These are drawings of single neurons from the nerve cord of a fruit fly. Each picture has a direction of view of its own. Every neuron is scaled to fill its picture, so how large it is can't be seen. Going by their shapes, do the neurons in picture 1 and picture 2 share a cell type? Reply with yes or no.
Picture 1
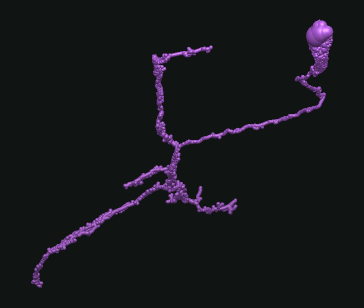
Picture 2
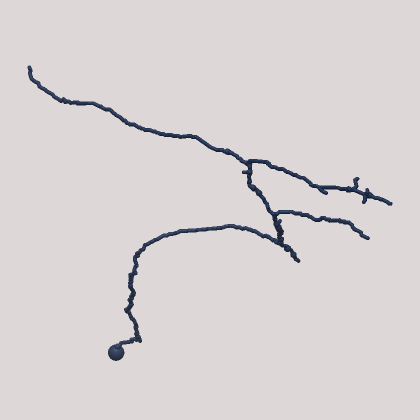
no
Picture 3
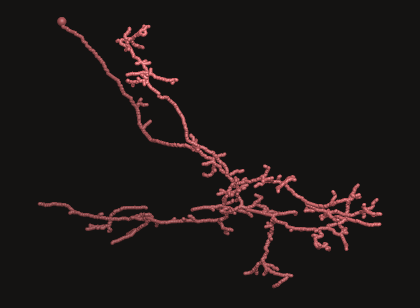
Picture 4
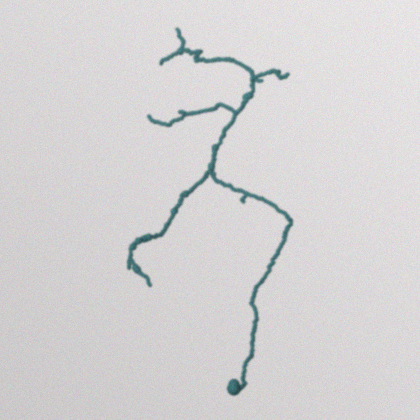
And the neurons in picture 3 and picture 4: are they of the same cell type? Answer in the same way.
yes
